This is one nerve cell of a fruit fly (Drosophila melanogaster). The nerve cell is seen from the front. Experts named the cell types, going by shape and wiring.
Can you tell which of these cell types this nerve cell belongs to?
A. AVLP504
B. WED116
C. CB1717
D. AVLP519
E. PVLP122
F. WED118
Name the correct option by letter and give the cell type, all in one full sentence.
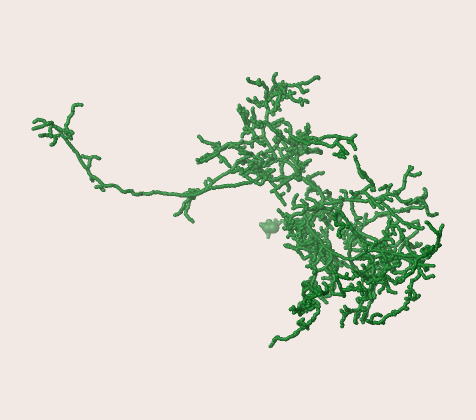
The kind of cell the nerve cell is, PVLP122, is given in option E.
